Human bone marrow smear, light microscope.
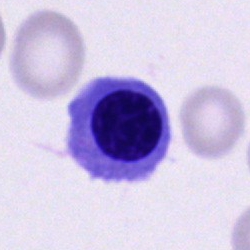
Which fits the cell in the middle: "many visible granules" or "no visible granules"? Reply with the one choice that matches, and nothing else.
No visible granules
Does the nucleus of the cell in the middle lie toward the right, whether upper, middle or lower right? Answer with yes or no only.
Yes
